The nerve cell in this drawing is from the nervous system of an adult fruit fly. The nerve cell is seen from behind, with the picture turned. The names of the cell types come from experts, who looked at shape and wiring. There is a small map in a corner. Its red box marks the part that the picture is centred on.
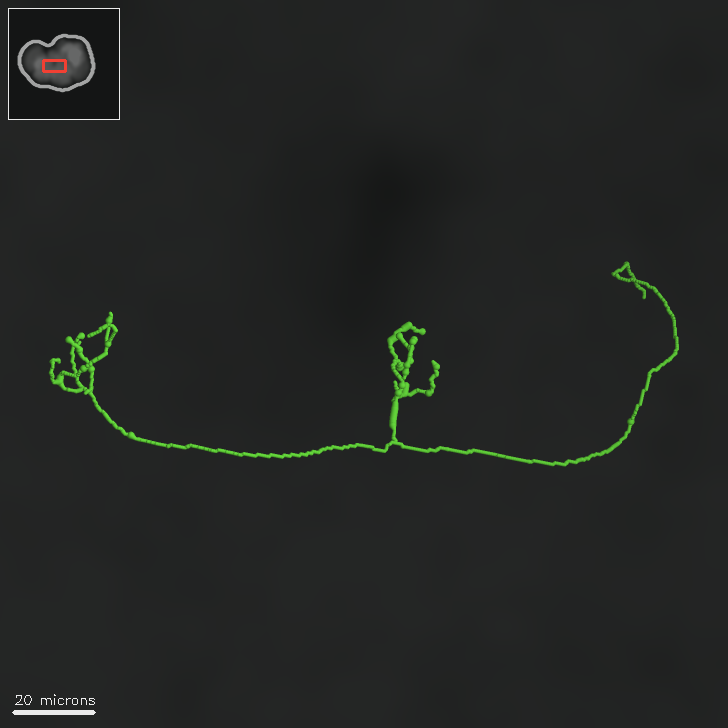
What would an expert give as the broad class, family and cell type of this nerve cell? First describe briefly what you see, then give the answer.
No cell body is drawn. By the scale bar it is about 160 microns wide in this view. This is a sensory neuron entering the brain. The name of its family is class olfactory. Its cell type is ORN_DC4.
